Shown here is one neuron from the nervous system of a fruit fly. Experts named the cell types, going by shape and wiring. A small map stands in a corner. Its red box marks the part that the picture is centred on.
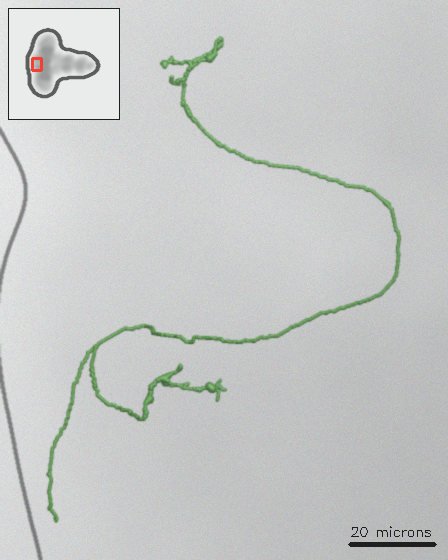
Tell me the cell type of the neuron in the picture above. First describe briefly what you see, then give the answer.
No cell body is drawn. From top to bottom in the picture it spans about 120 microns. Its broad class is sensory neuron entering the brain. Its cell type is ORN_VC4.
